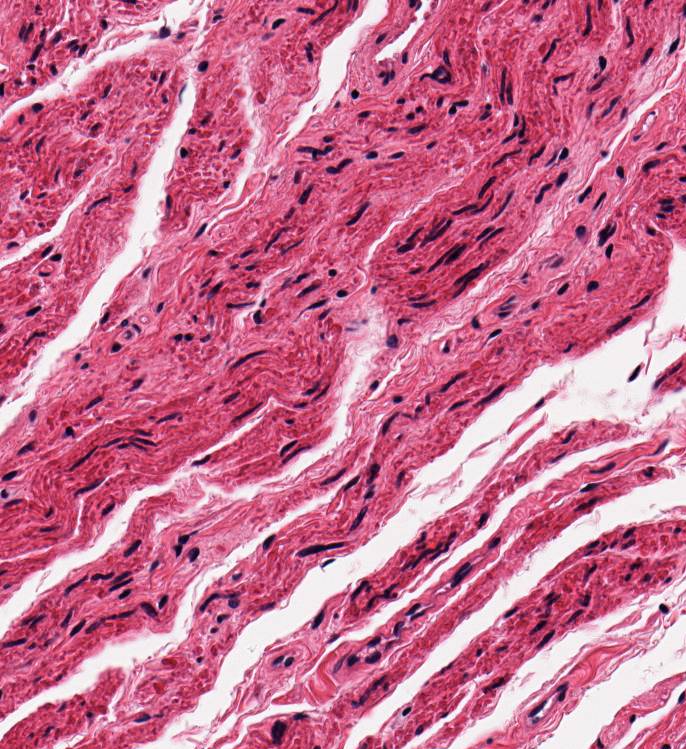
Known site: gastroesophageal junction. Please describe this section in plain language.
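First, the nuclei are dark blue and elongated, lying along the long axis of the bundles. Second, the cells within the bundles have deeply eosinophilic cytoplasm. Third, neither epithelium nor glands appear anywhere in the field, and fourth, there are no fat cells.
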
